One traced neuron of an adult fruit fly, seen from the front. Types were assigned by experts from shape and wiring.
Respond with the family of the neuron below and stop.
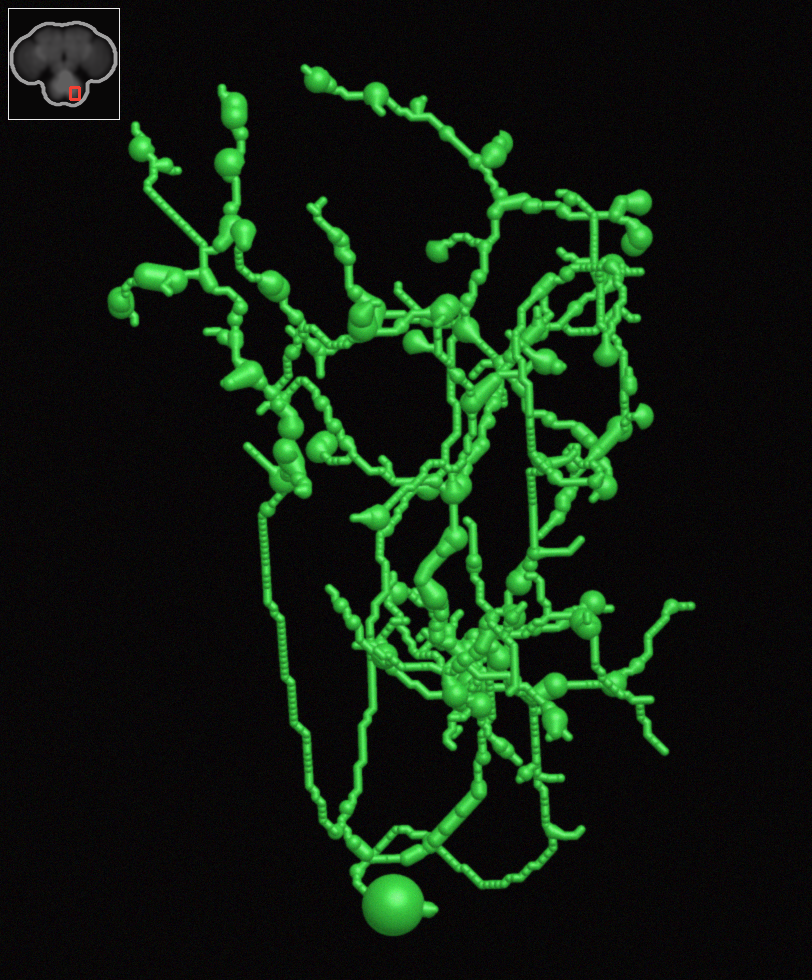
hemilineage 01B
